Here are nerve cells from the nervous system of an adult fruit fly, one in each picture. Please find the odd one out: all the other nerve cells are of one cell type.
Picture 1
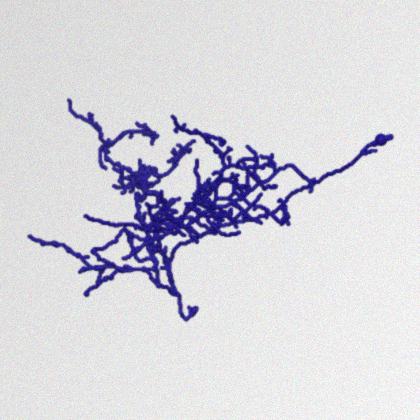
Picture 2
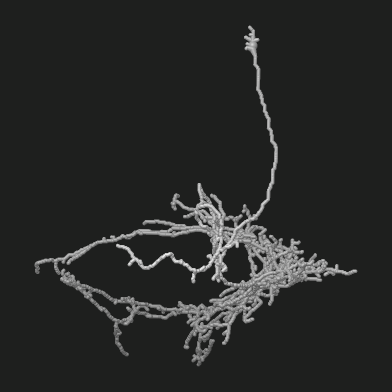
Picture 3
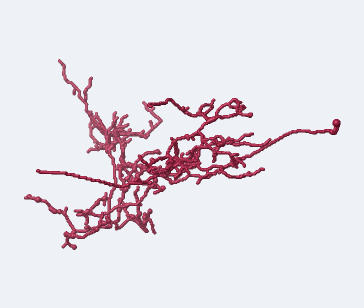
2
